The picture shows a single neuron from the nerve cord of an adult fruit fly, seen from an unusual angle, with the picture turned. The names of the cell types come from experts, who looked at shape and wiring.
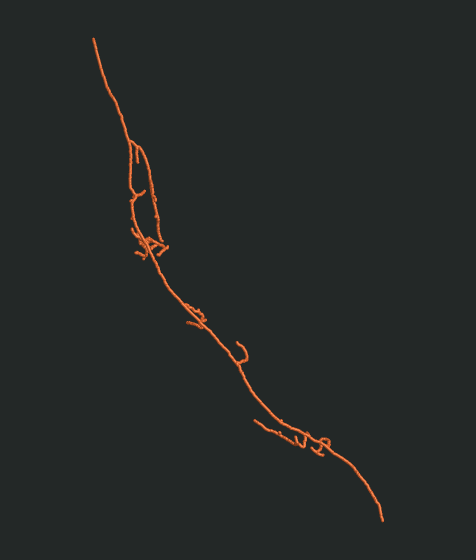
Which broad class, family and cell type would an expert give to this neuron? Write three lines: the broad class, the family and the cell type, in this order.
descending neuron
DNp
DNp29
